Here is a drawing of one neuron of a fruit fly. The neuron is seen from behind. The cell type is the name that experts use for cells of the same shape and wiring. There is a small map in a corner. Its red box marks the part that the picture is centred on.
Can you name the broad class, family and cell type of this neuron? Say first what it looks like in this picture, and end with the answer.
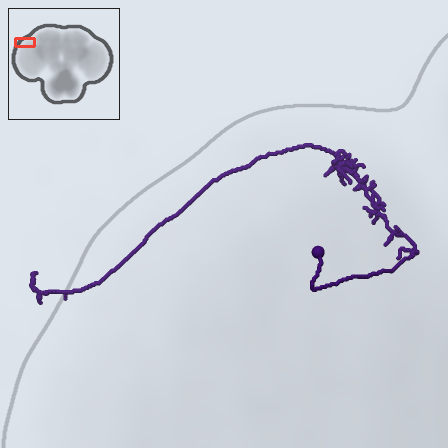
Its cell body lies on the right of the picture. As drawn here it is wider than it is tall. It is an optic-lobe intrinsic neuron. The family is C. It is of cell type C3.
